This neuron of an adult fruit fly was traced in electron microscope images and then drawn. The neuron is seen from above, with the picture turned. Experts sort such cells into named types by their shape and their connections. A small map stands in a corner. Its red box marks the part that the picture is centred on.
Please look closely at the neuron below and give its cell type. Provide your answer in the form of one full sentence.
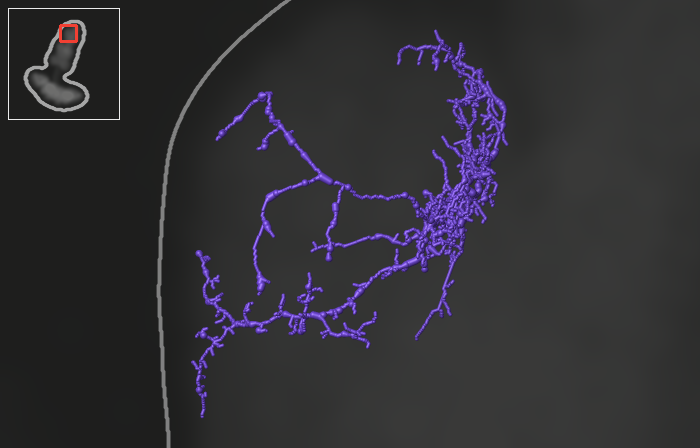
It is as IN03A026_c that this neuron is typed.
